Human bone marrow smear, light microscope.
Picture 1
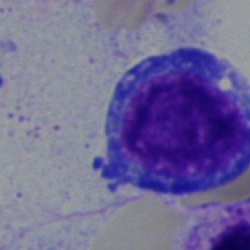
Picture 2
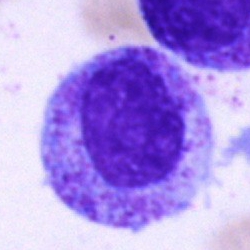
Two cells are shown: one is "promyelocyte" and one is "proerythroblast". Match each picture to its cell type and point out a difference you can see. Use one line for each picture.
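Picture 1 is a proerythroblast. No distinct granules are seen in the cytoplasm.
Picture 2 is a promyelocyte. Many reddish-purple granules are scattered throughout the cytoplasm.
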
